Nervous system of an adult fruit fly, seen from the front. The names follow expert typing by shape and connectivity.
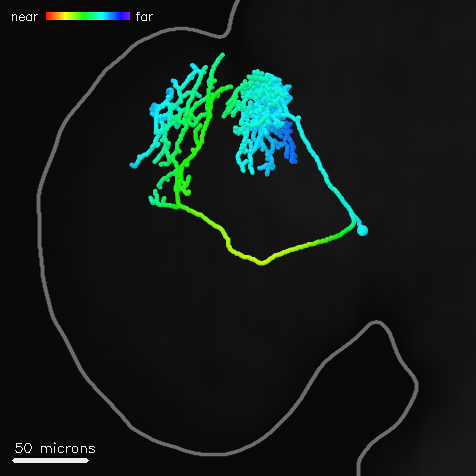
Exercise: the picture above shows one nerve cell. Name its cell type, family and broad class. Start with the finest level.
MeLo10; MeLo; optic-lobe intrinsic neuron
